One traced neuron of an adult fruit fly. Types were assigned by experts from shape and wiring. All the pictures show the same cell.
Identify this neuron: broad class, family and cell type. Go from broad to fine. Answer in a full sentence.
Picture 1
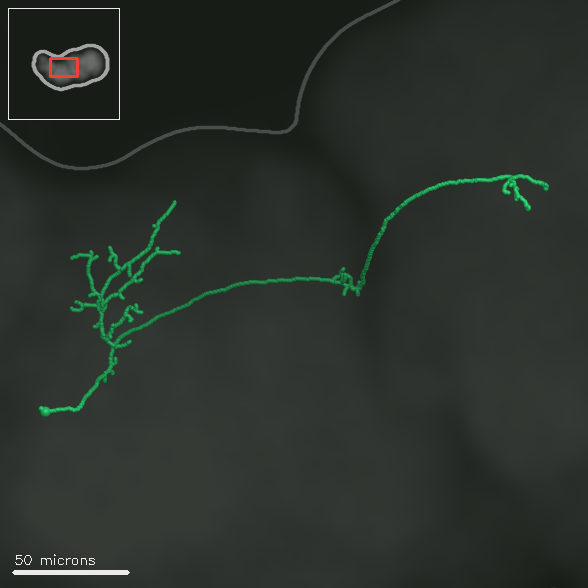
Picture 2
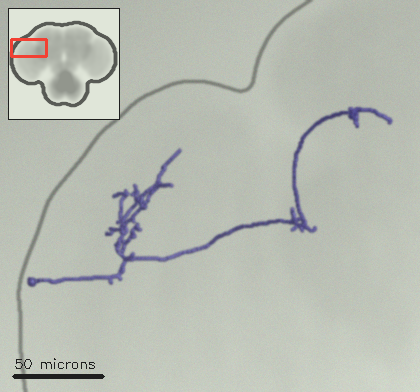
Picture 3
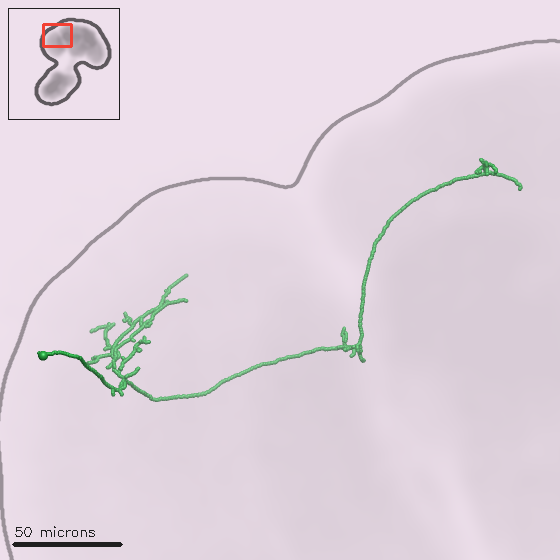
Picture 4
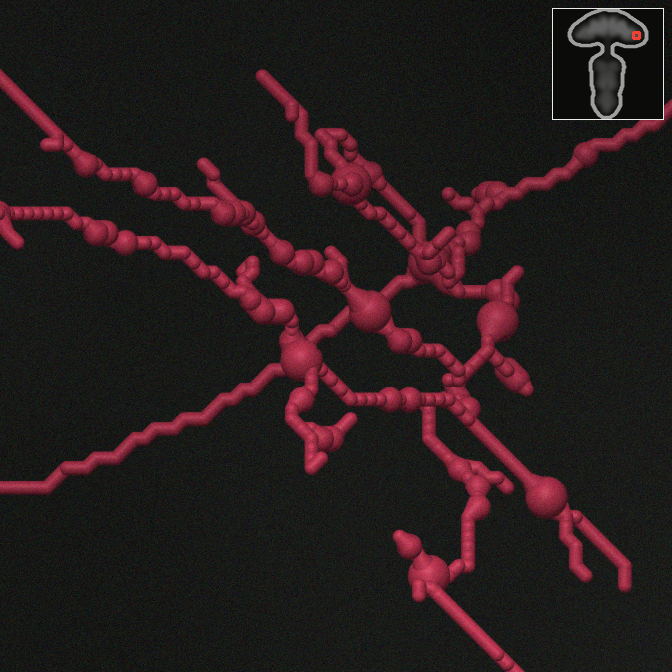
A visual projection neuron of the MeTu family, type MeTu4e.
